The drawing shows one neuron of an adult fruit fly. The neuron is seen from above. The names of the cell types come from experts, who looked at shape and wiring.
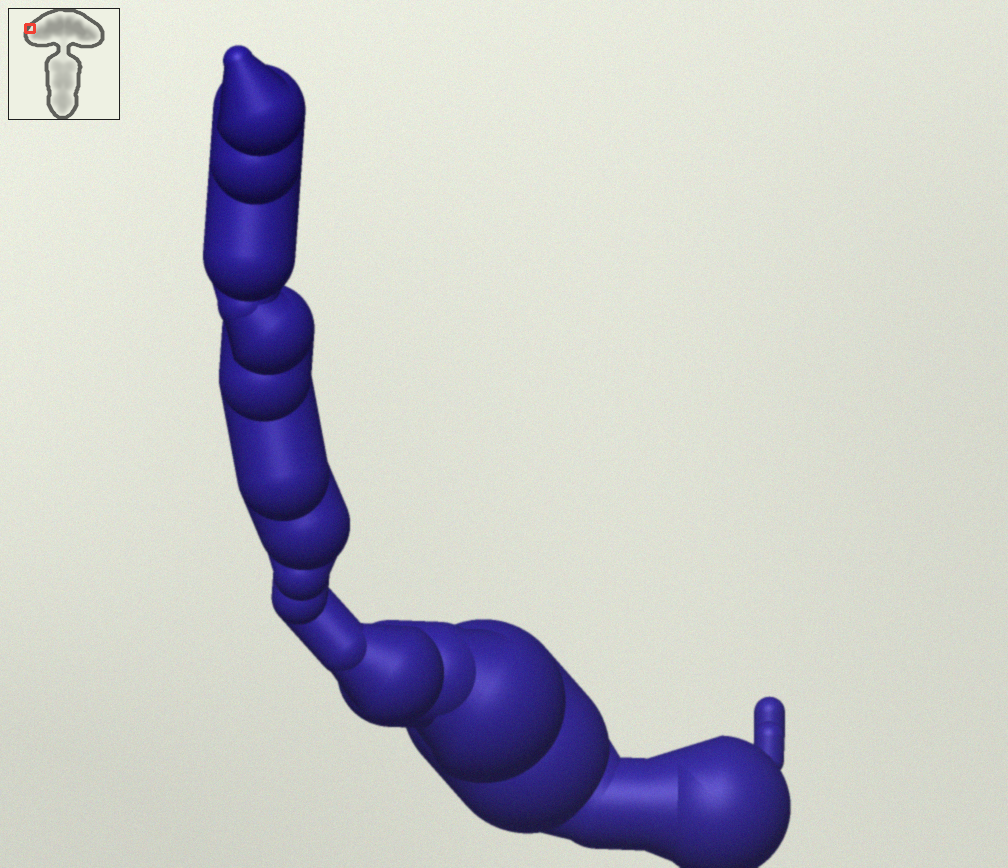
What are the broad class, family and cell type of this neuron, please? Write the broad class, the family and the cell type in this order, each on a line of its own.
photoreceptor or other optic-lobe sensory neuron
class visual
R1-R6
